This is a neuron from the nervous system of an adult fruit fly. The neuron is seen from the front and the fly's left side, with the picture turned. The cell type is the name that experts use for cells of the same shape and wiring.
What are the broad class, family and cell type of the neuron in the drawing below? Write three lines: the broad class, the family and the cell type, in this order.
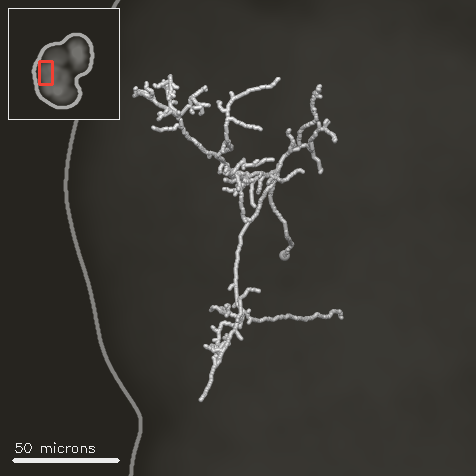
central-brain intrinsic neuron
hemilineage DM3_dorso_lateral
CB0998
